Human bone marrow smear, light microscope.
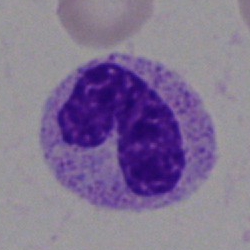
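Band neutrophil, the cell in the middle of this stained bone marrow smear. Its outline is round and smooth, and the nucleus is bent into a horseshoe shape with a deep indentation. Note that the concave side of that nucleus faces downward. The cytoplasm is pale lilac.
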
